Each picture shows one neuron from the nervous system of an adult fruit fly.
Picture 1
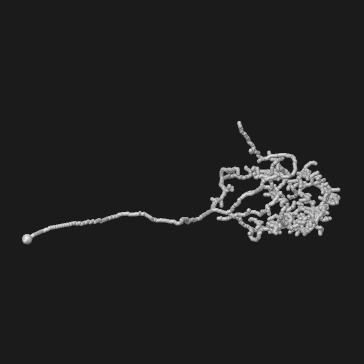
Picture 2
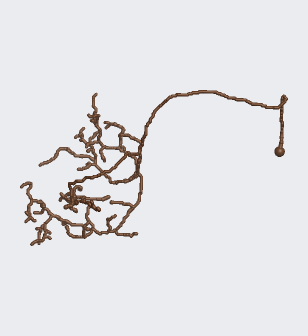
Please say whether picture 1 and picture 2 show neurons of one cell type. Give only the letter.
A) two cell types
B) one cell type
B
